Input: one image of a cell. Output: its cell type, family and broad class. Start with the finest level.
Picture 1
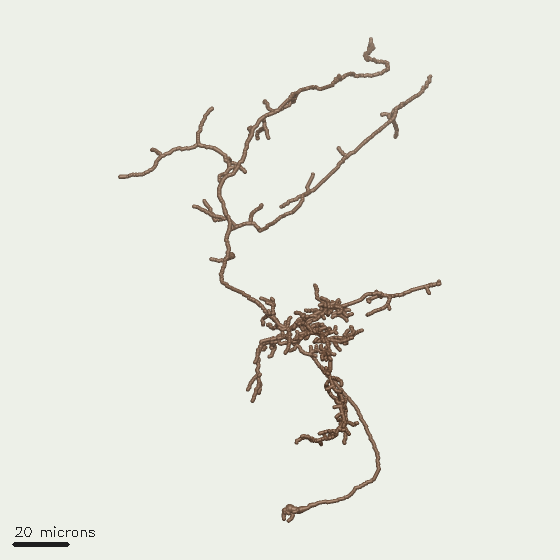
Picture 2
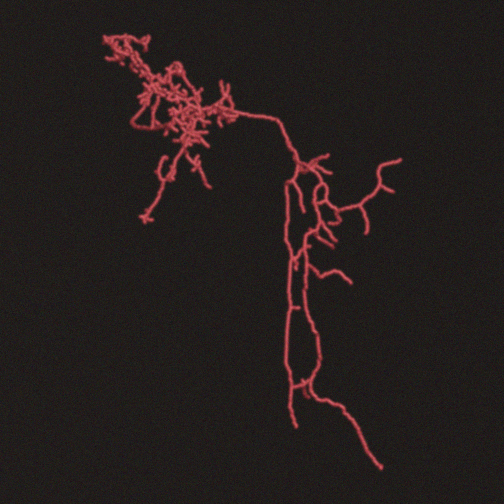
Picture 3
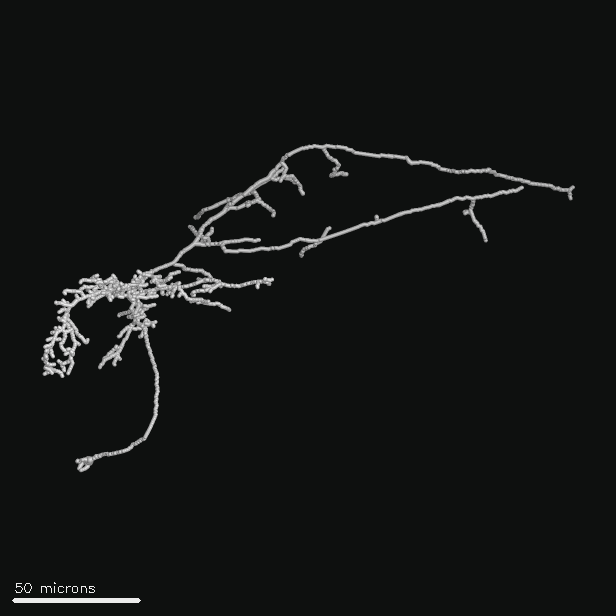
IN08B073; hemilineage 08B; nerve-cord intrinsic neuron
